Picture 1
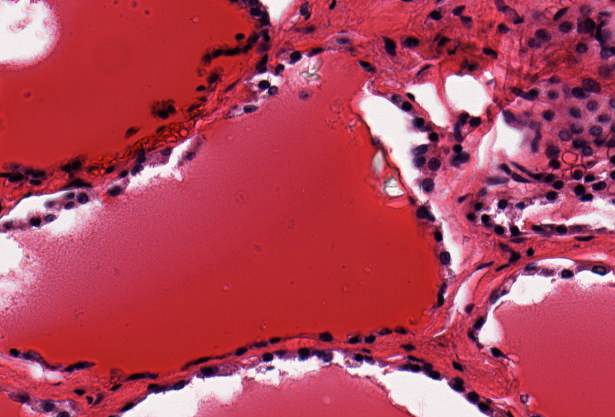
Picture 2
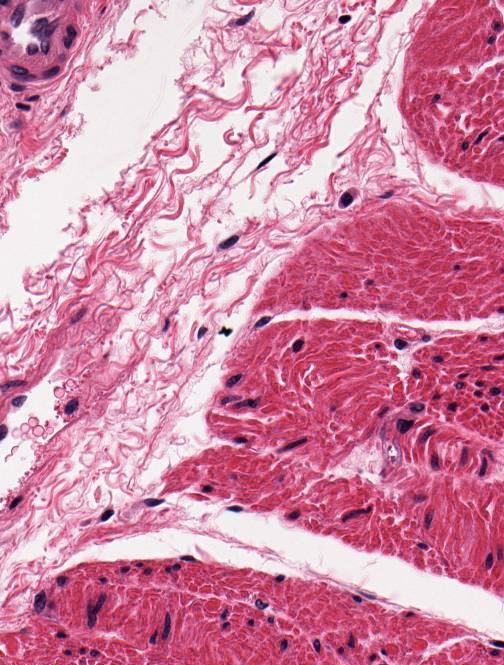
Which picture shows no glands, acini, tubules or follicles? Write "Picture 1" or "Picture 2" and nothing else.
Picture 2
